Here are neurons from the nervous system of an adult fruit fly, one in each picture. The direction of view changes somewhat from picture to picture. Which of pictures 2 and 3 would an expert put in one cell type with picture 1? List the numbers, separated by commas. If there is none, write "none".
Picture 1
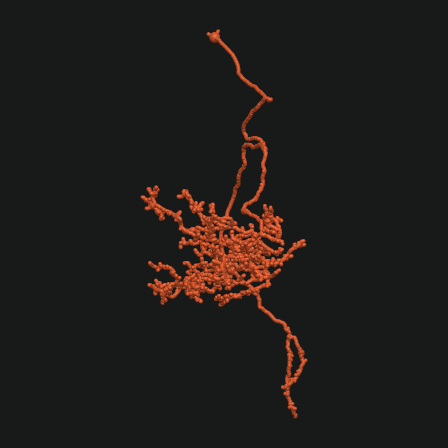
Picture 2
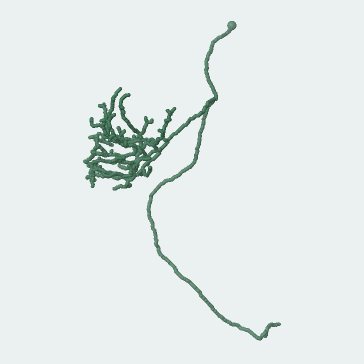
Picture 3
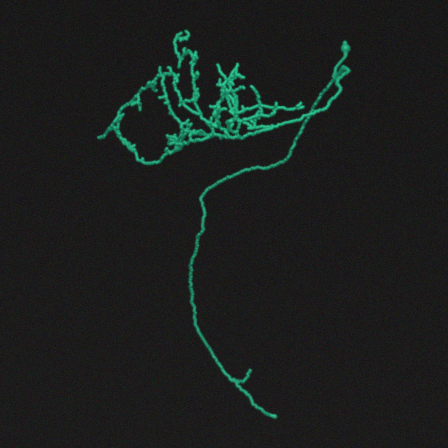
none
